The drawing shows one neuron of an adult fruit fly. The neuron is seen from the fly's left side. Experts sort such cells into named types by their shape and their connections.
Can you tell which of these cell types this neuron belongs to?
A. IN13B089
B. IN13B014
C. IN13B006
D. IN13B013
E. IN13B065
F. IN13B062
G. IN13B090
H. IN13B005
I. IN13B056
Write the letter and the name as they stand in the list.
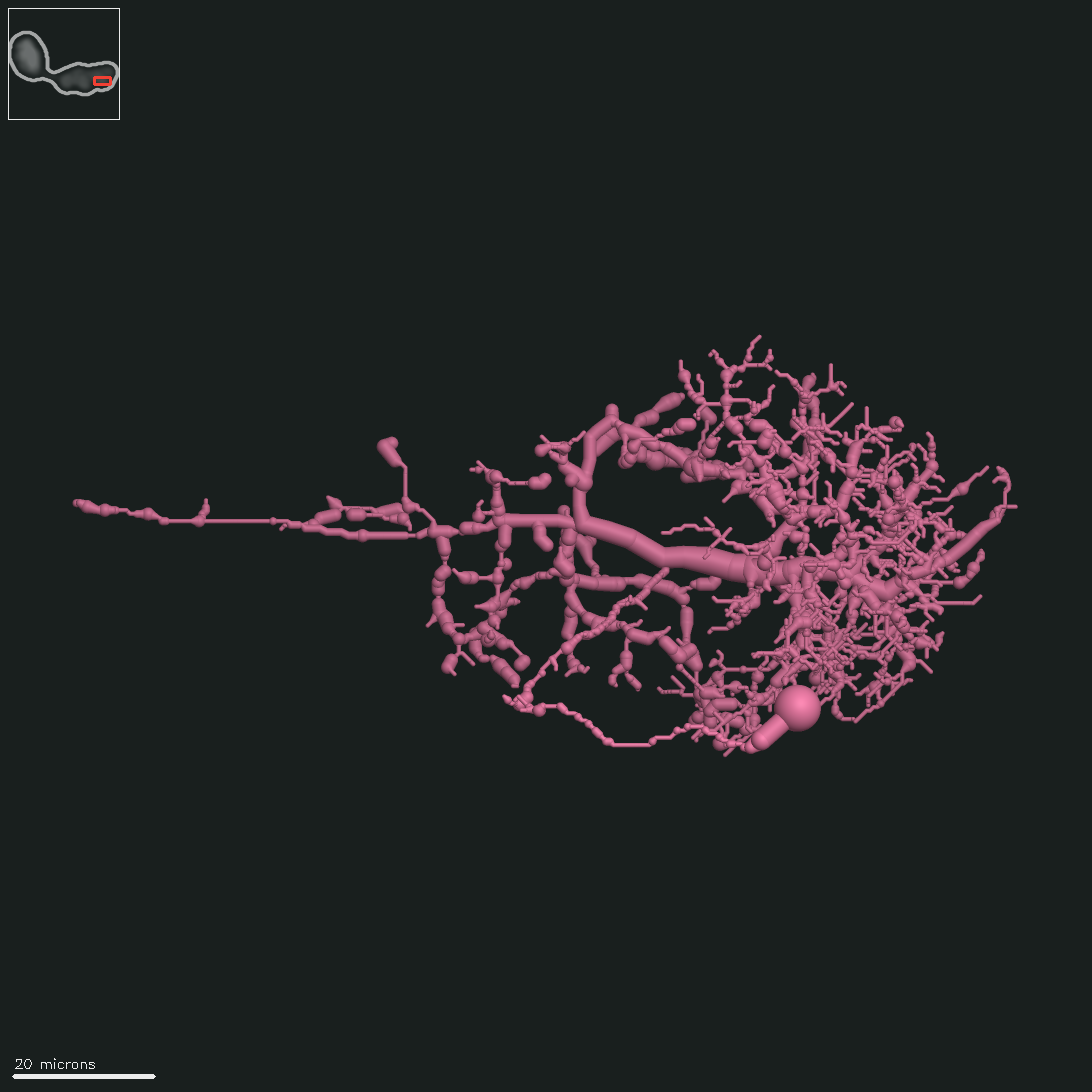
B. IN13B014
